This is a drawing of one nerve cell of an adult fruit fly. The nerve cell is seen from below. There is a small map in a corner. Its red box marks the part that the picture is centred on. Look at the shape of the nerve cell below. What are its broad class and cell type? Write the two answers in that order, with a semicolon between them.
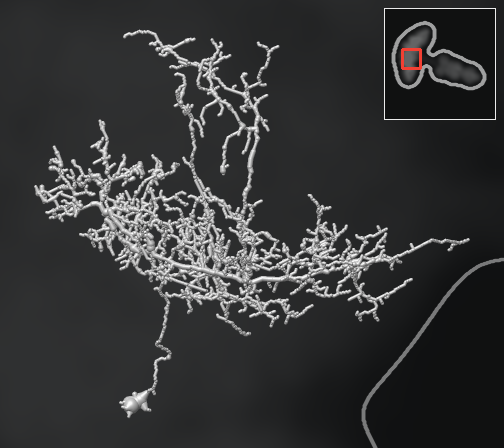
central-brain intrinsic neuron; GNG130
